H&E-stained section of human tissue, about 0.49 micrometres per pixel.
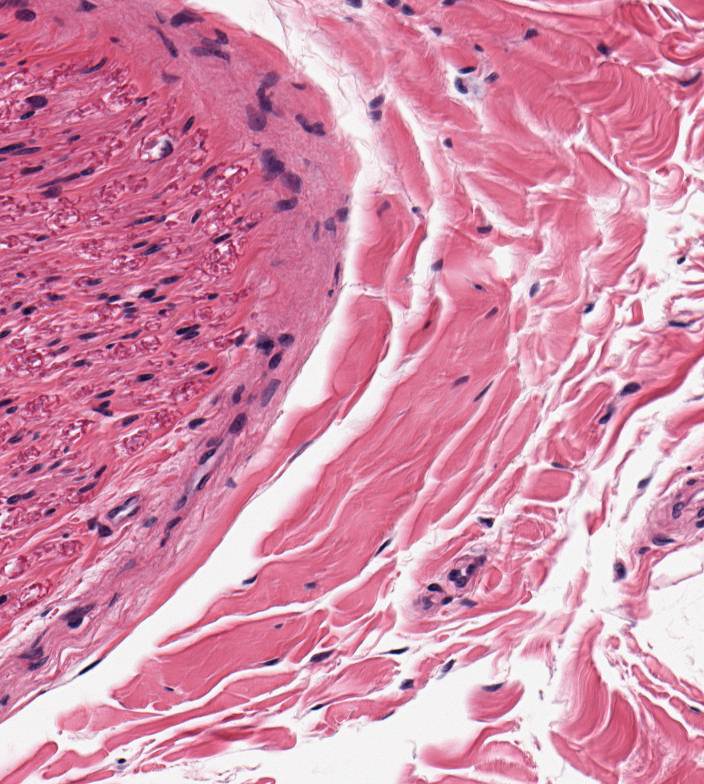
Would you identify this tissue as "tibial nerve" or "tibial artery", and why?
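Tibial nerve. The compact structure at left contains many elongated, dark-staining nuclei, with clusters of small round profiles with pale, bubbly centres between them.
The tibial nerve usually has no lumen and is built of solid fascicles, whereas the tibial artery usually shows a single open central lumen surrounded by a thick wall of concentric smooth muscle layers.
At right, thick eosinophilic collagen bundles curve in wavy arcs parallel to the structure's edge, holding sparse, small, thin dark nuclei.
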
